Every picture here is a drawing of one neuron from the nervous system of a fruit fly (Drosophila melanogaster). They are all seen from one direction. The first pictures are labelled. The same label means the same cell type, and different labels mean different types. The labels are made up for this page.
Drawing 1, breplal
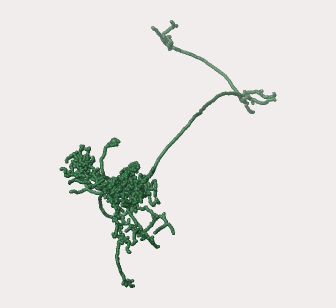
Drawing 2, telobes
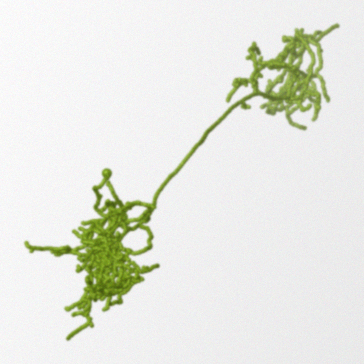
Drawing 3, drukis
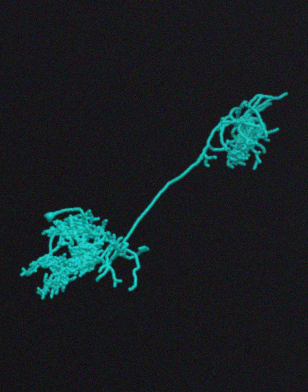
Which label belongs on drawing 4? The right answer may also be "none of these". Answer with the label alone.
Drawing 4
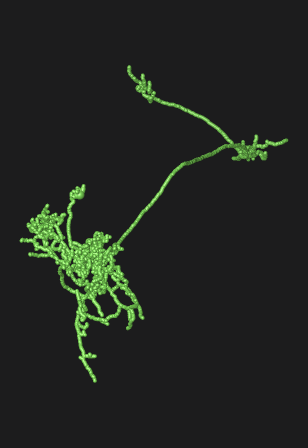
breplal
